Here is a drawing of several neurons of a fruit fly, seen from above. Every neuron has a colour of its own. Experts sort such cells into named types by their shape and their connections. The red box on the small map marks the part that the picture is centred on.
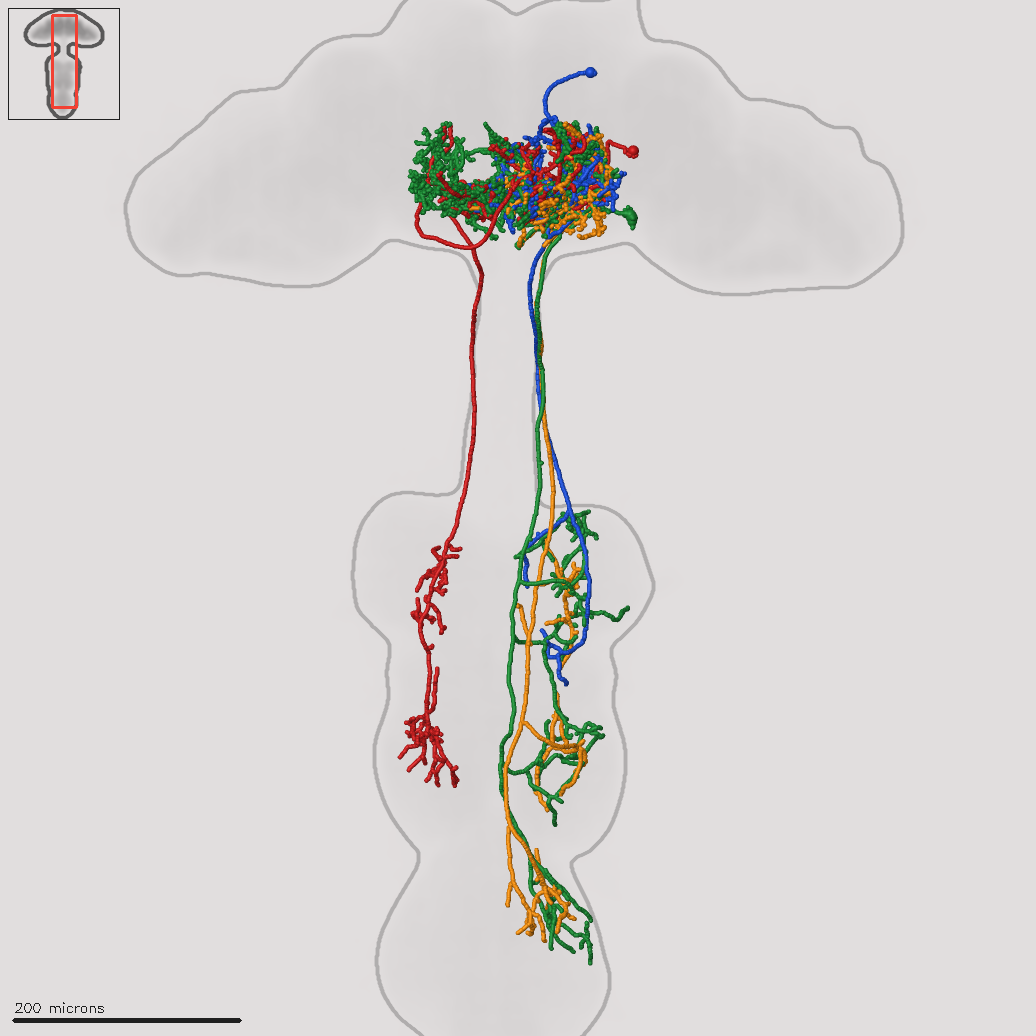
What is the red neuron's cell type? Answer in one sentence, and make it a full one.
This neuron belongs to the cell type DNg19.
